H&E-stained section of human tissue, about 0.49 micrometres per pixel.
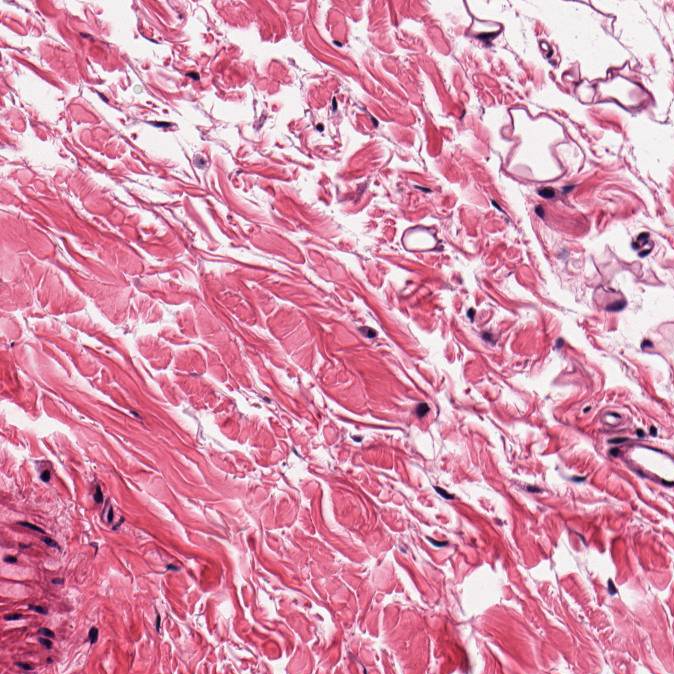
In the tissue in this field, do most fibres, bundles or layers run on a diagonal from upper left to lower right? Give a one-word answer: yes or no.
Yes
